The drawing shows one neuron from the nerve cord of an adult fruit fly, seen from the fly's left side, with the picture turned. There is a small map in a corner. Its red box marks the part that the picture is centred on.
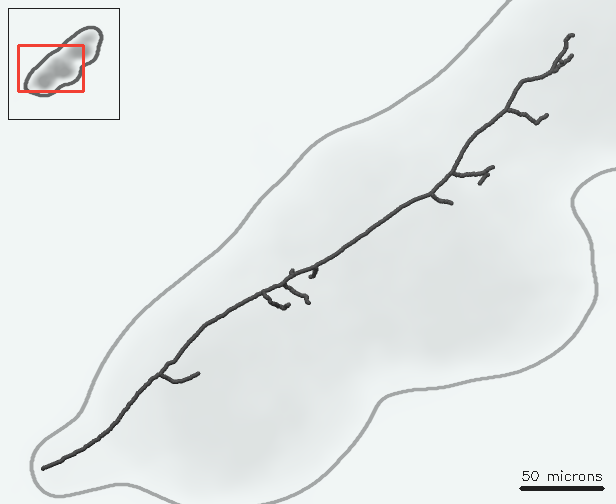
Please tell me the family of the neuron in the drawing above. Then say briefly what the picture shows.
Its family is hemilineage DM6_central2. It is a descending neuron. No cell body is drawn. By the scale bar it is about 350 microns wide in this view.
